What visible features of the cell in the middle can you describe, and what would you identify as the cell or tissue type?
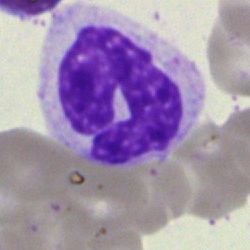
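Notice first the smooth outline, roughly round to oval. The nucleus is deeply indented, bent into a horseshoe. Its chromatin gathers in darker clumps, with paler spaces between them. The cytoplasm is a pale lilac-grey. This is a band neutrophil.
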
